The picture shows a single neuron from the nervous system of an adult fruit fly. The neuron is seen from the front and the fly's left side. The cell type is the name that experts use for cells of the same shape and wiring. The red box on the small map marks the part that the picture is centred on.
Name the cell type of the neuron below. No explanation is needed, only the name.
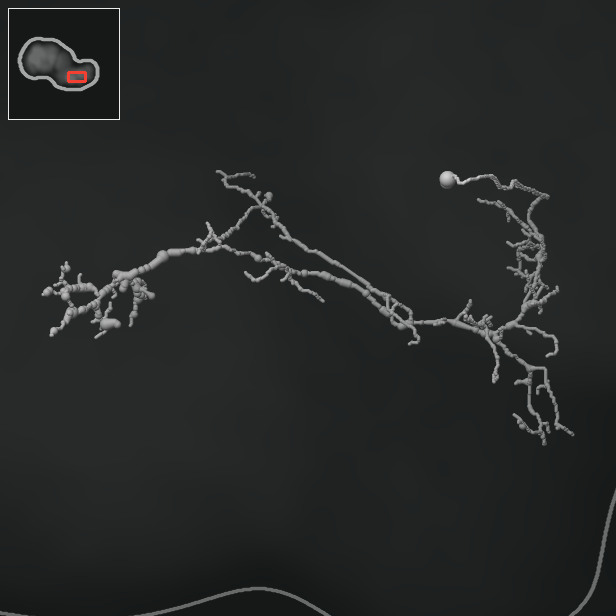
IN19A069_b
